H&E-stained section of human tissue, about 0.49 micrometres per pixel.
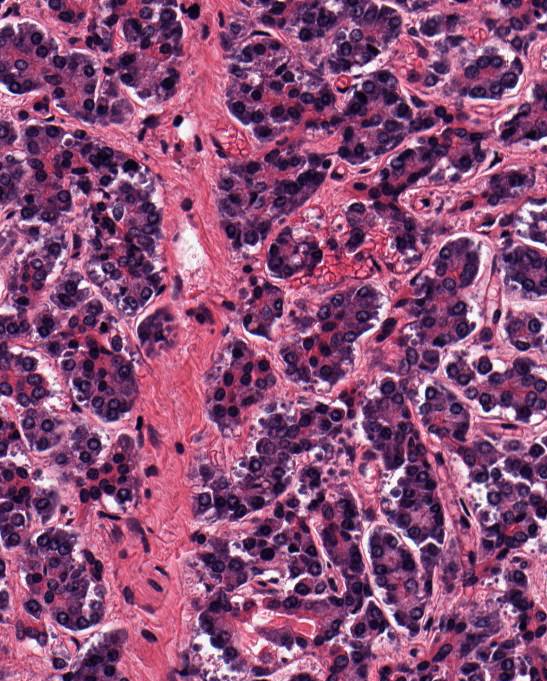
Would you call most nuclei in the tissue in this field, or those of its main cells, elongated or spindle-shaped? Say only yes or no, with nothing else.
No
